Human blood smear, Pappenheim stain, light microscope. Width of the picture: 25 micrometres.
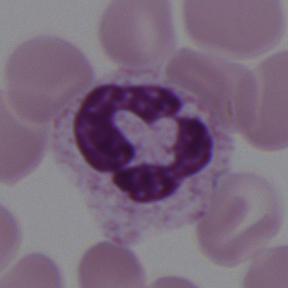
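Segmented neutrophil: its nucleus, as I follow it, splits into several lobes curving around a pale central area. The chromatin looks dense, dark purple and clumped. The cytoplasm is pale pinkish-lilac, not blue, with fine small pinkish-violet granules scattered through it.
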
